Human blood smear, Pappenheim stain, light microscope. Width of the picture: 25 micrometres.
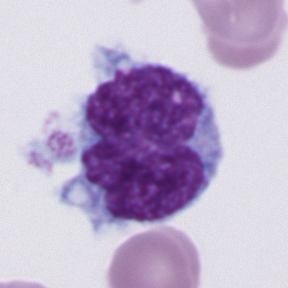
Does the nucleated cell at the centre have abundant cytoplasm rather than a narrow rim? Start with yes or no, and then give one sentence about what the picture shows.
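No. The cytoplasm forms only a narrow, pale grey-blue rim around the nucleus.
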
